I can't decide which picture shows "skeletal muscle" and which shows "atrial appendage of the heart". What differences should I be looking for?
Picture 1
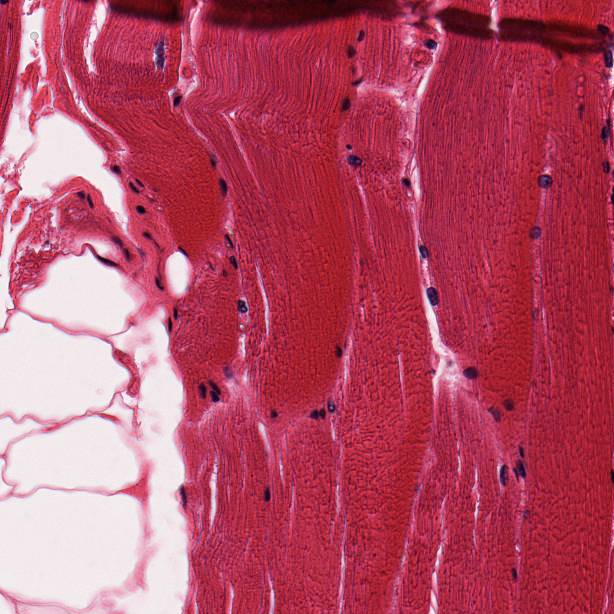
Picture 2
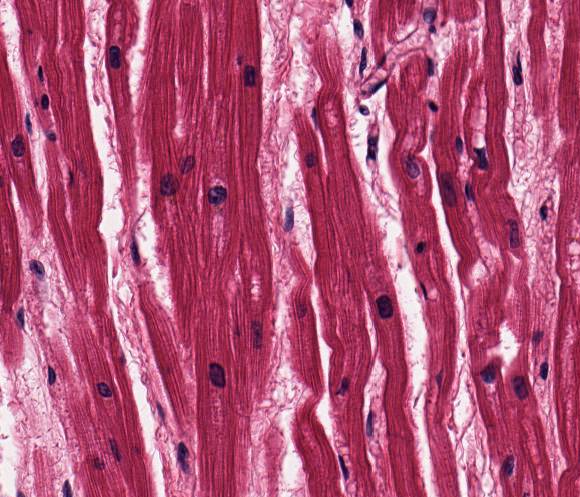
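So: picture 1 is skeletal muscle, and picture 2 is the atrial appendage of the heart. In picture 1, long eosinophilic fibres run vertically, top to bottom, with dark, flattened nuclei at their edges rather than their centres, and only thin pale strands of connective tissue between neighbours. Now picture 2: its fibres also run roughly top to bottom, but they branch and join their neighbours, their oval nuclei sit centrally, and the deep pink-red cytoplasm shows fine lengthwise myofibrillar lines.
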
